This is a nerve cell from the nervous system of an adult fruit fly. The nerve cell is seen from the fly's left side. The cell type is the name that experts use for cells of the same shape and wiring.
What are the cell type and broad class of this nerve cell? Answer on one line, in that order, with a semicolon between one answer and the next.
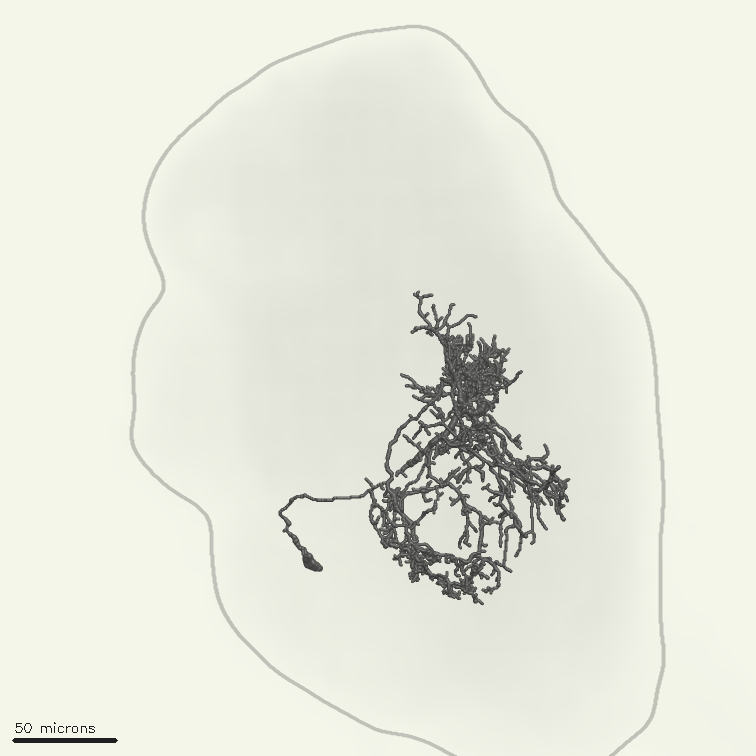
PS306; central-brain intrinsic neuron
